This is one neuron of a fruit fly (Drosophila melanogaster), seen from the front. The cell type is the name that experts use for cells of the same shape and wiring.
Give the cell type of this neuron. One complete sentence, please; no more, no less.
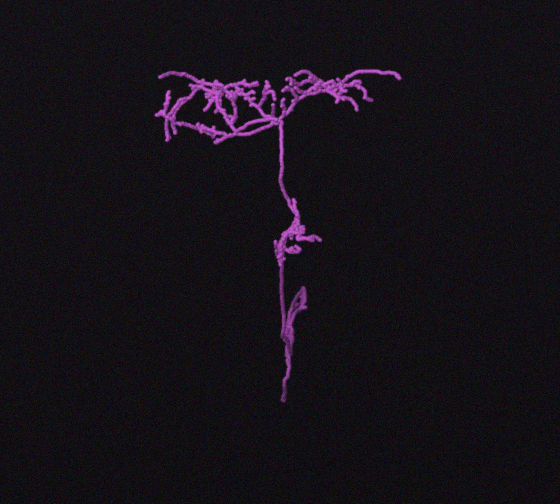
The cell type carried by this neuron is DNpe035.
